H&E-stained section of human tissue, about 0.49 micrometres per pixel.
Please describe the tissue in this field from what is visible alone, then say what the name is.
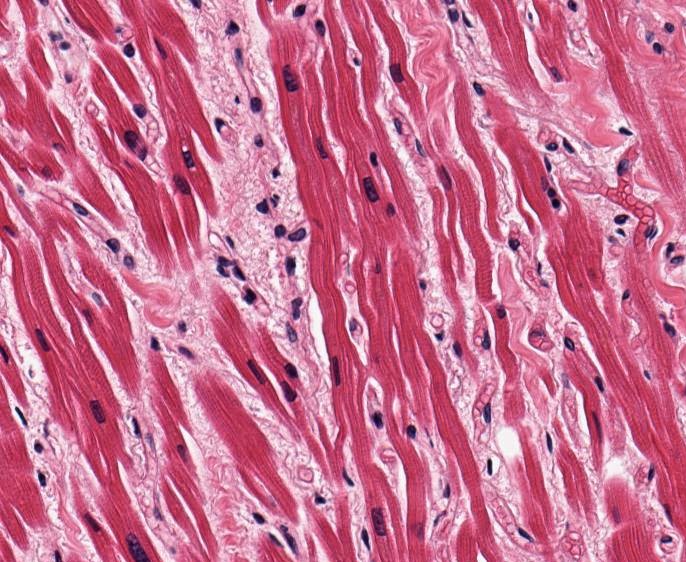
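Some muscle fibres branch and join neighbouring fibres. Their nuclei are single, oval and centrally placed. The fibre cytoplasm stains a deep red-pink with eosin. Loose, pale pink, wispy connective tissue with scattered small dark nuclei separates the muscle bundles. The tissue is atrial appendage of the heart.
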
